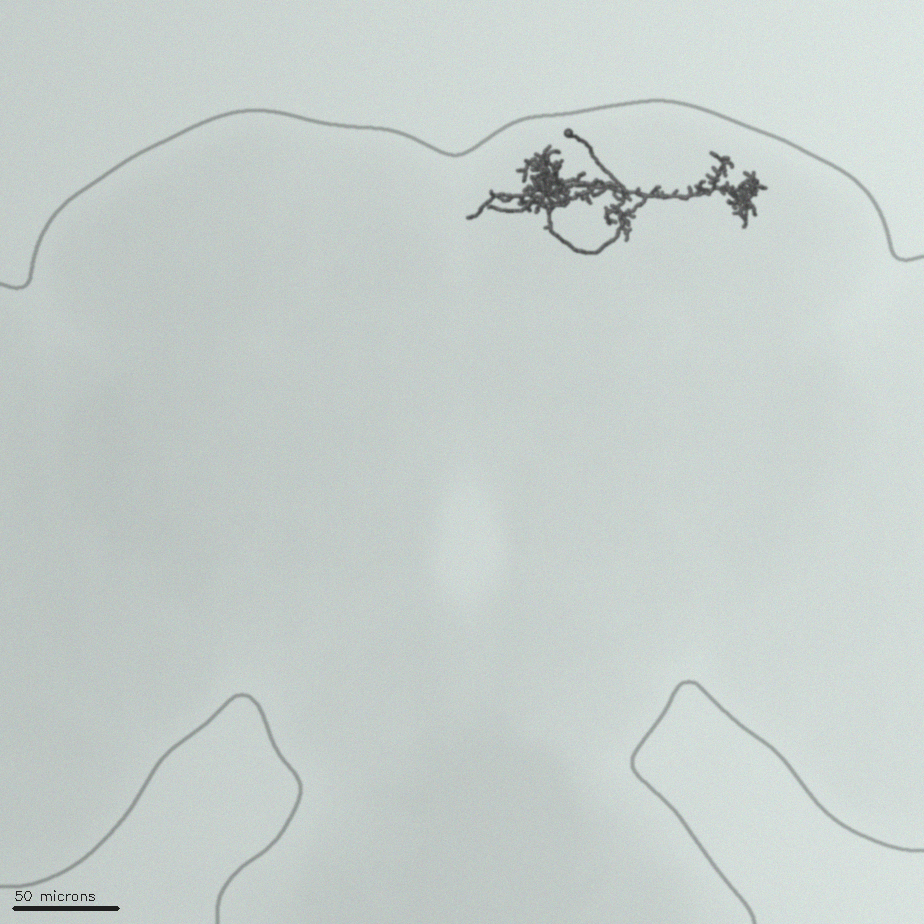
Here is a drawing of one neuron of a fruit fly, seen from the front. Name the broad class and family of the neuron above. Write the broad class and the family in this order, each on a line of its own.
central-brain intrinsic neuron
hemilineage SMPpd1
